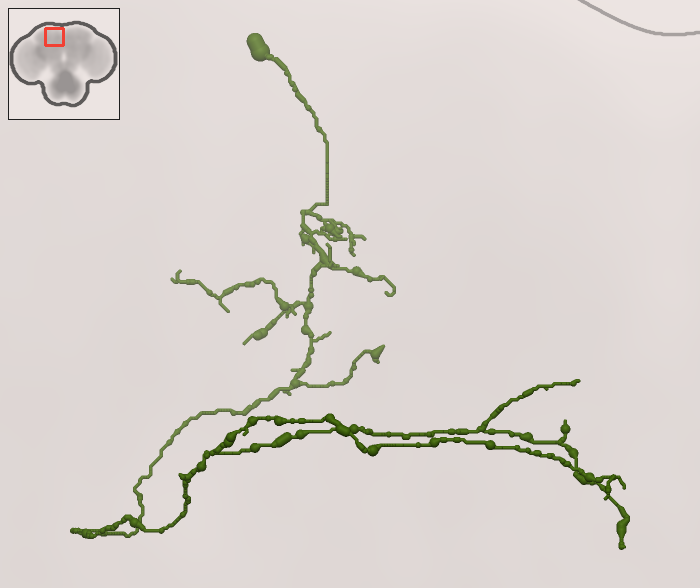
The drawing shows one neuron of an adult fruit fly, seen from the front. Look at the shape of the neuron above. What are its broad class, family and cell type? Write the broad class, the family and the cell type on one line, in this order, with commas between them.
central-brain intrinsic neuron, class Kenyon Cell, KCg-m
